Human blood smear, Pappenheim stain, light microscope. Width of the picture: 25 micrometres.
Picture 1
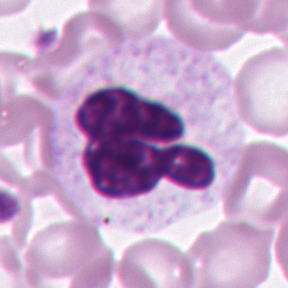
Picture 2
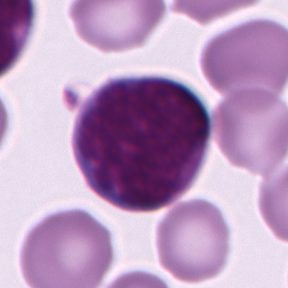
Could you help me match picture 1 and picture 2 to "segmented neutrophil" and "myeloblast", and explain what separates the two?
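Look at picture 1 first: that is a segmented neutrophil, and the cell in picture 2 is a myeloblast. Notice how much room the nucleus takes in each. In the segmented neutrophil the nucleus lies centrally, with abundant, very pale cytoplasm surrounding it on all sides. In the myeloblast the round nucleus, about 11 micrometres across, fills almost the whole cell and leaves only a very thin rim of cytoplasm, bluish at the lower left edge.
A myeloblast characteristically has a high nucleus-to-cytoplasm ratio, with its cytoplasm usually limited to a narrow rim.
Now compare the granules: fine violet granules are scattered throughout the segmented neutrophil's cytoplasm, but none are visible in the myeloblast.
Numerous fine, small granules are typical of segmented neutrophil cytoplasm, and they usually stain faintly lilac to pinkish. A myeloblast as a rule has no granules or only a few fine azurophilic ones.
The segmented neutrophil's chromatin is dark purple and condensed.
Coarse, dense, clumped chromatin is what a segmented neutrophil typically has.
Its outline is round and smooth, whereas a small rounded bleb projects from the upper left of the myeloblast. The myeloblast contains no vacuoles. One thing the two share: no nucleoli can be seen in either nucleus.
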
